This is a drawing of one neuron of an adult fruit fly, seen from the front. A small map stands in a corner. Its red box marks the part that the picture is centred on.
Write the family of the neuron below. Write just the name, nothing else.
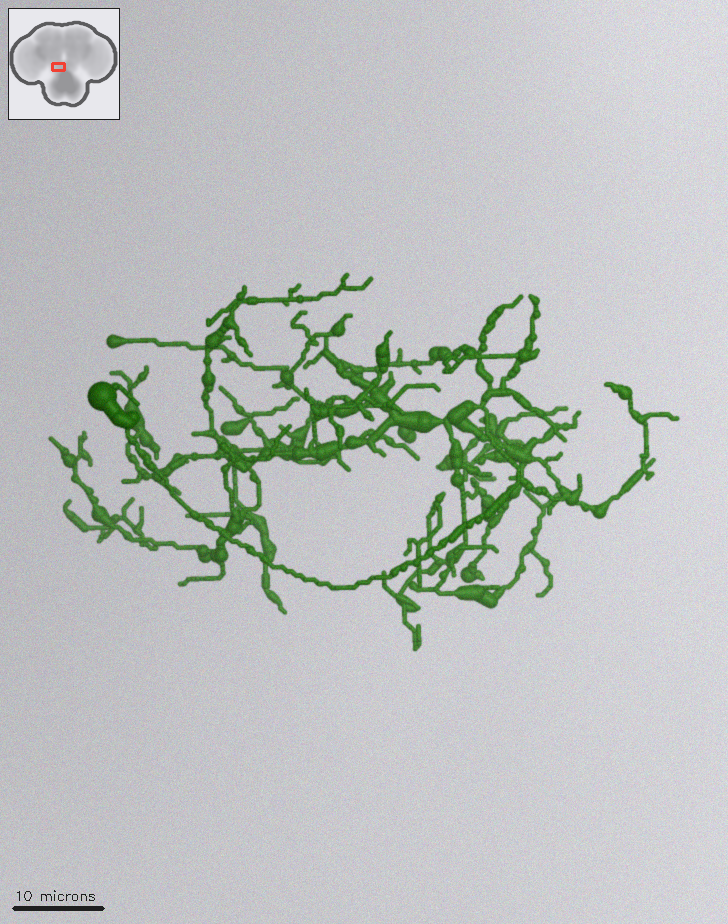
hemilineage TRdm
